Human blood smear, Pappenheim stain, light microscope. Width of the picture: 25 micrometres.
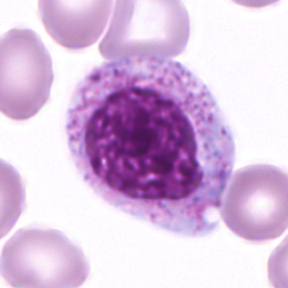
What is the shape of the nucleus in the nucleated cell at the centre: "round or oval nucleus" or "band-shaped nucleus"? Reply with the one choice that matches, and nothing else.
Round or oval nucleus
